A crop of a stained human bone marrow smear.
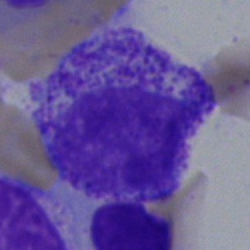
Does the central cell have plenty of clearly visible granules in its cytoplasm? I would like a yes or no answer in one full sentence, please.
Yes, there are many visible granules in its cytoplasm.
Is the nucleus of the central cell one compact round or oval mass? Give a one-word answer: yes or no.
Yes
